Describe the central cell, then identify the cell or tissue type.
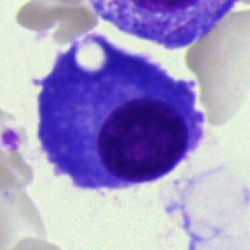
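Dense chromatin here, staining dark purple, and plenty of deep blue cytoplasm, covering more area than the nucleus. There's also one clear round vacuole sitting at the top edge of the cell. That's a plasma cell.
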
